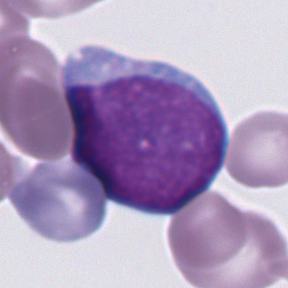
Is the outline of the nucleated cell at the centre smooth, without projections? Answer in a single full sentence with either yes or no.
No, the cell lacks a smooth edge; its outline is rough.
